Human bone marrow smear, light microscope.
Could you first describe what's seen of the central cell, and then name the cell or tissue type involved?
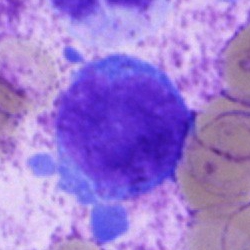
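The nucleus occupies most of the cell, leaving a narrow rim of deep blue cytoplasm. Its chromatin stains dark purple throughout. Rounded blue blebs bulge from the lower left edge. This is a blast.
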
